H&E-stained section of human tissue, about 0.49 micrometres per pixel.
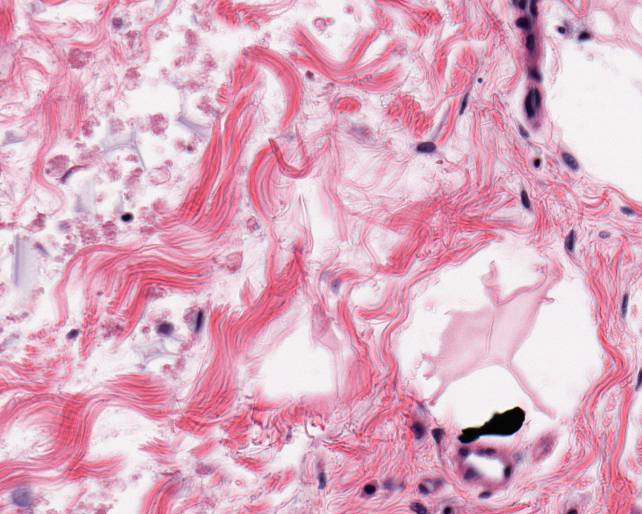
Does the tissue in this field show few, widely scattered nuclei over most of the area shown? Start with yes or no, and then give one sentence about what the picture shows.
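Yes. Cells are sparse, with small dark elongated nuclei scattered singly between the collagen bundles.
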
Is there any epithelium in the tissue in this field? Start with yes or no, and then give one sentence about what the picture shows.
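No. No epithelium is present anywhere in the field.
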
